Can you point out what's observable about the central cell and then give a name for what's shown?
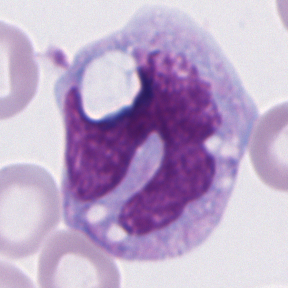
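The outline is irregular and somewhat angular, not smoothly round. A deeply folded, curved, horseshoe-like nucleus lies around a pale area of cytoplasm. The cytoplasm is abundant, pale grey-blue, with fine dust-like pinkish-violet granules. This is a monocyte.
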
